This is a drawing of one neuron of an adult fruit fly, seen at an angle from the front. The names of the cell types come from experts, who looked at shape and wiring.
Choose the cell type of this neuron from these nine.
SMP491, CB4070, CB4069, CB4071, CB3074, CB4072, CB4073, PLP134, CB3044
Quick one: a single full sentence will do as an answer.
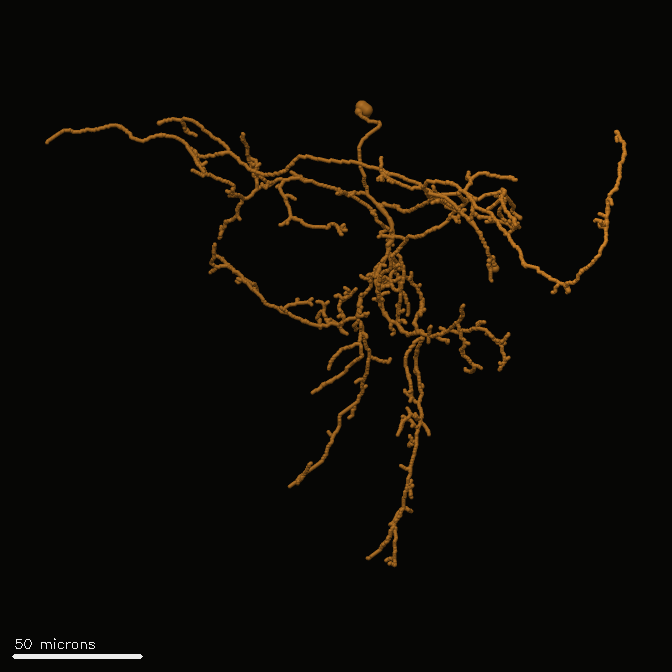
Under the cell type CB3044 falls this neuron.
